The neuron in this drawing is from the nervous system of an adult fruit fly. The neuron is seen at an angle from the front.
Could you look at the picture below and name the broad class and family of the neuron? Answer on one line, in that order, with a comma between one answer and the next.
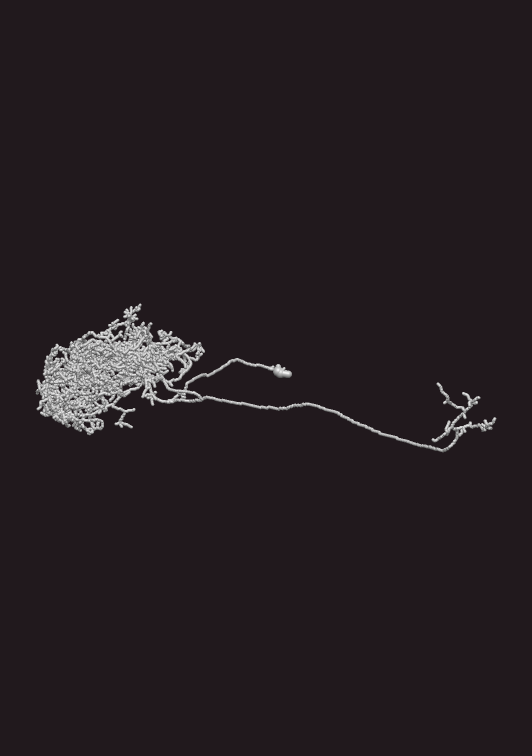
central-brain intrinsic neuron, hemilineage VLPl&p2_posterior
